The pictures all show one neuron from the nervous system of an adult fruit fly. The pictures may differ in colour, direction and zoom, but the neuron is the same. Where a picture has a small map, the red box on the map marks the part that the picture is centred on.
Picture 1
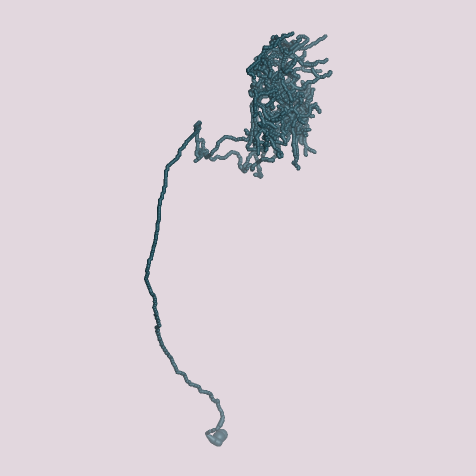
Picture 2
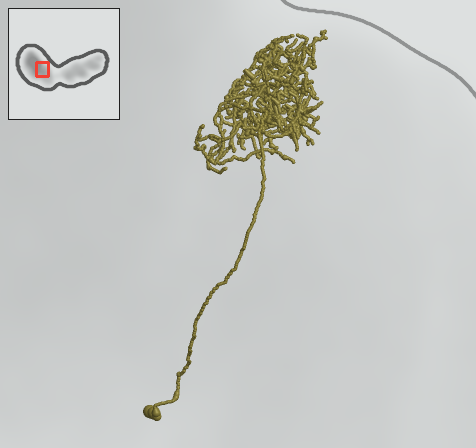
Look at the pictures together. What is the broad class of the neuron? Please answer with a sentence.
The broad class is optic-lobe intrinsic neuron.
